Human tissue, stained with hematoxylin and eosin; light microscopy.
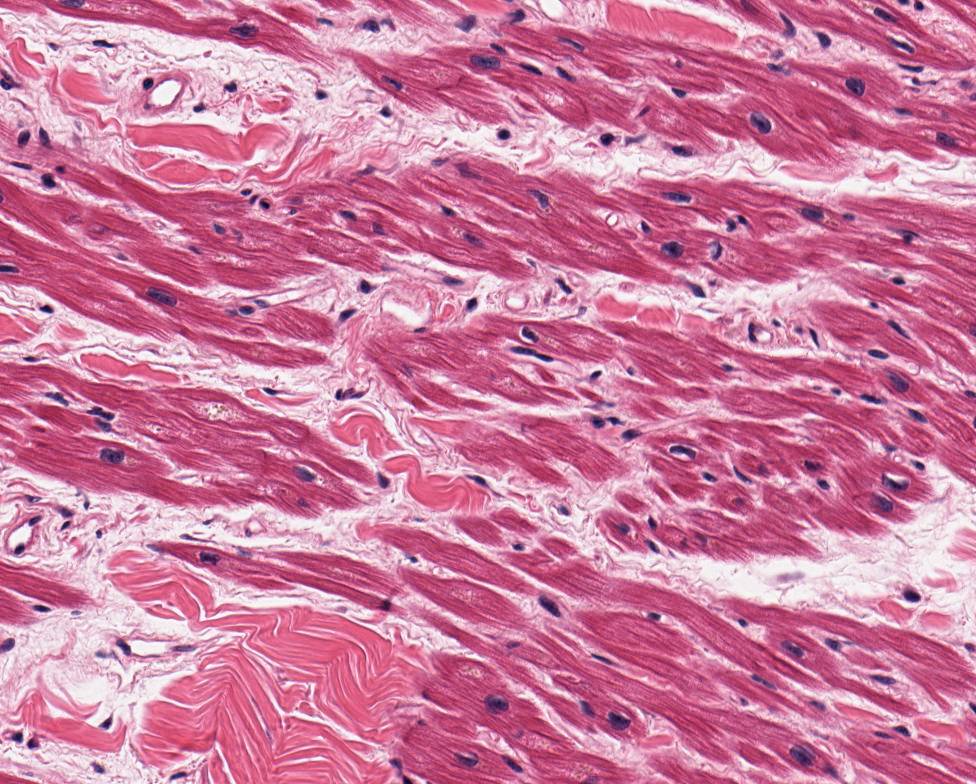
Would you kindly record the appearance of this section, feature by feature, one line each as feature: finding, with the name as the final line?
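Nuclei: oval, single, central in each fibre
Cytoplasm: deeply eosinophilic, with fine longitudinal fibrillar lines
Fibres: many branch and join neighbours, not separate unbranched cylinders
Between bundles: pale loose connective tissue, small dark spindle-shaped nuclei
Name: atrial appendage of the heart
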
